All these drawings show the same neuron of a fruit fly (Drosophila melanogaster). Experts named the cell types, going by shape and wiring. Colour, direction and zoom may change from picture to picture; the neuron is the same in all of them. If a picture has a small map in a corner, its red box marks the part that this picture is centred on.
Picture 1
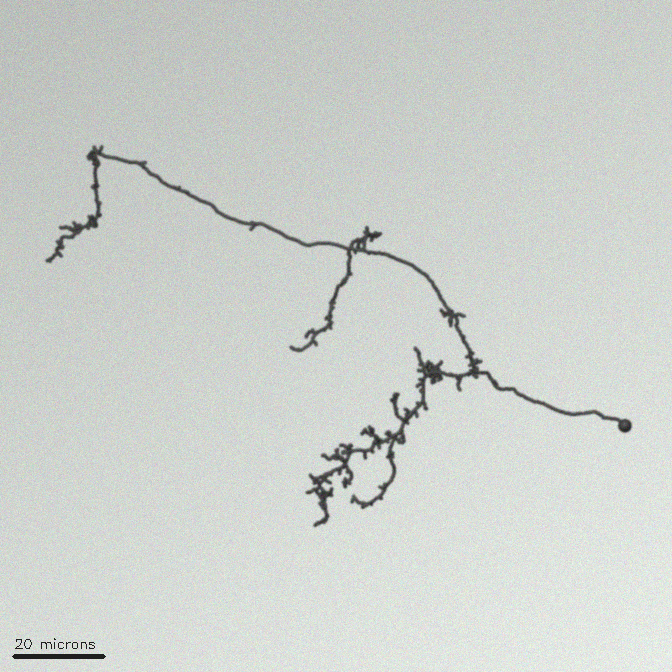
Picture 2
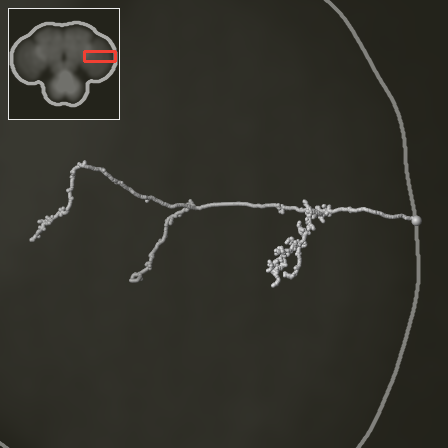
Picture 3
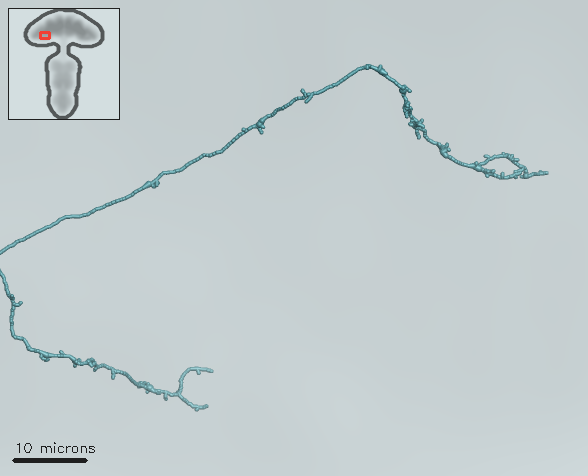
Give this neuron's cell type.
TmY9b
